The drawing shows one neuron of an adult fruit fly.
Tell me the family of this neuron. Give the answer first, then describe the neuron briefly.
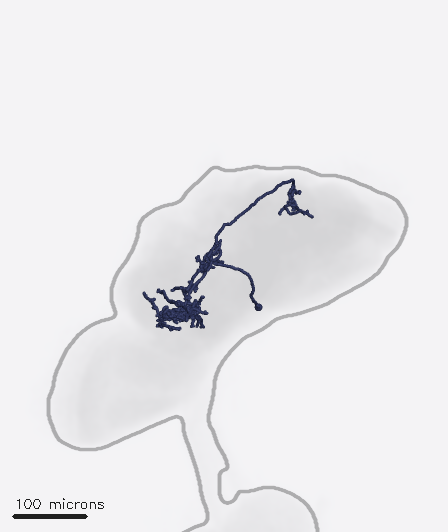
Its family is hemilineage DM4_dorsal. This is a central-brain intrinsic neuron. It lies in the brain. Its cell body lies in the middle of the picture. By the scale bar it is about 250 microns wide in this view.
